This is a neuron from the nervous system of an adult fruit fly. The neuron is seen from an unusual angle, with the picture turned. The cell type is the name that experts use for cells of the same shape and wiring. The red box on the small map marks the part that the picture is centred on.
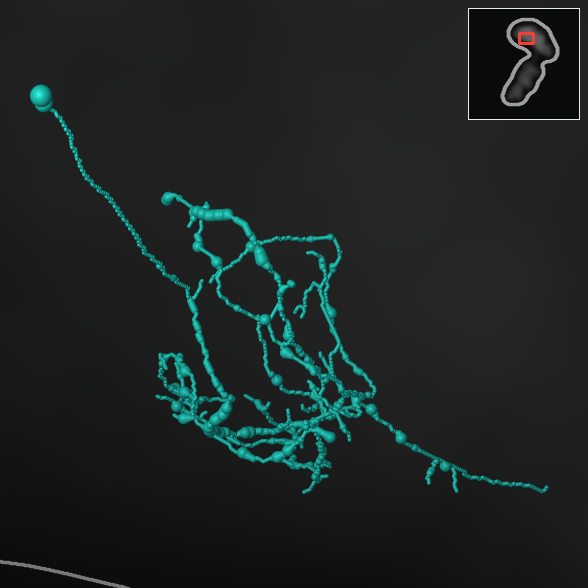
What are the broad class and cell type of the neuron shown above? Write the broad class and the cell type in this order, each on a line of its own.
central-brain intrinsic neuron
PS153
